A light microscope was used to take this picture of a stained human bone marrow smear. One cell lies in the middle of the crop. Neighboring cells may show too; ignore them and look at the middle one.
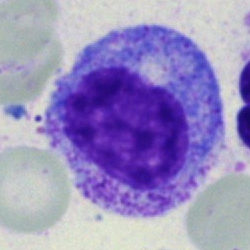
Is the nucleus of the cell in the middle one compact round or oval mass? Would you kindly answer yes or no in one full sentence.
Yes, round or oval in outline, its nucleus forms one compact mass.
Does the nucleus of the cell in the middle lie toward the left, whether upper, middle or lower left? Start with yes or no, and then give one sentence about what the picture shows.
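Yes. The nucleus sits off-centre, toward the left side of the cell.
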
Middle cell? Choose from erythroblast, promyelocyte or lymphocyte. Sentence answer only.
The middle of this crop holds a promyelocyte.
